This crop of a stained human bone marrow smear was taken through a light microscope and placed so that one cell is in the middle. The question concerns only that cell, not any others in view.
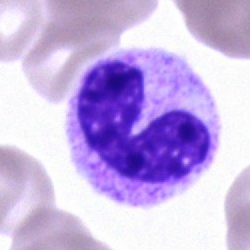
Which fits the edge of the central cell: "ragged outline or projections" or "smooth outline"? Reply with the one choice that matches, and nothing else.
Smooth outline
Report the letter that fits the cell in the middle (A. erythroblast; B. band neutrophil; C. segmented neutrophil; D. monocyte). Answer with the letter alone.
B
